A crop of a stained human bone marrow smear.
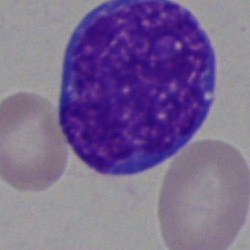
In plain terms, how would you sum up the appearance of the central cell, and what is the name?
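The nucleus takes up nearly the whole cell. The outline is smooth and oval. The cytoplasm forms a thin rim of deep blue, most visible along the left and lower edges. The cell is a blast.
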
